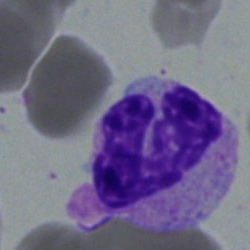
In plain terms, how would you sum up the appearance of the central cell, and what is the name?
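Look first at the chromatin: it is dark purple and clumped. Now follow the cytoplasm around the nucleus; its widest band lies on the lower right side. Its colour is a pale pinkish-lilac, and fine pinkish granules are scattered all through it. Put together, this is a band neutrophil.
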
